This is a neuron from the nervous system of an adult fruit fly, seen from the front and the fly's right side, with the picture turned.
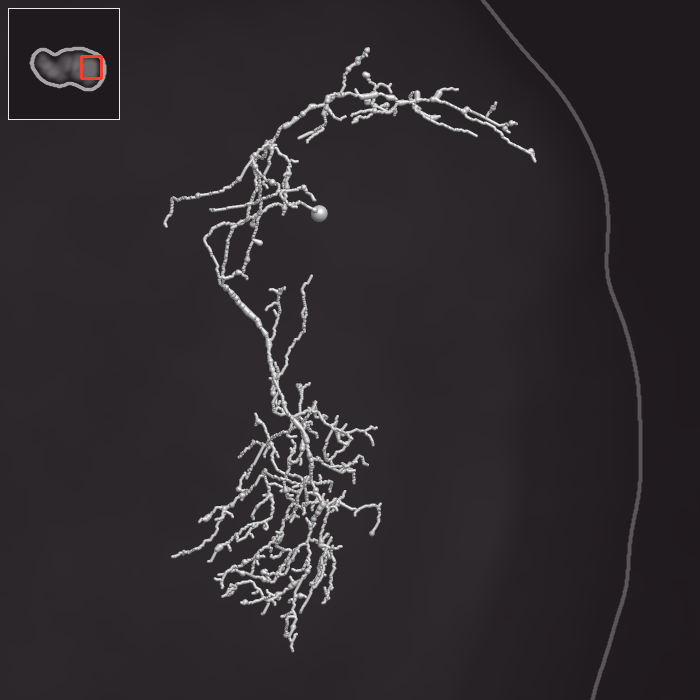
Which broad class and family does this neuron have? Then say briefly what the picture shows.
It is a visual projection neuron. Its family is hemilineage SLPpl2. In this view it is taller than it is wide.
